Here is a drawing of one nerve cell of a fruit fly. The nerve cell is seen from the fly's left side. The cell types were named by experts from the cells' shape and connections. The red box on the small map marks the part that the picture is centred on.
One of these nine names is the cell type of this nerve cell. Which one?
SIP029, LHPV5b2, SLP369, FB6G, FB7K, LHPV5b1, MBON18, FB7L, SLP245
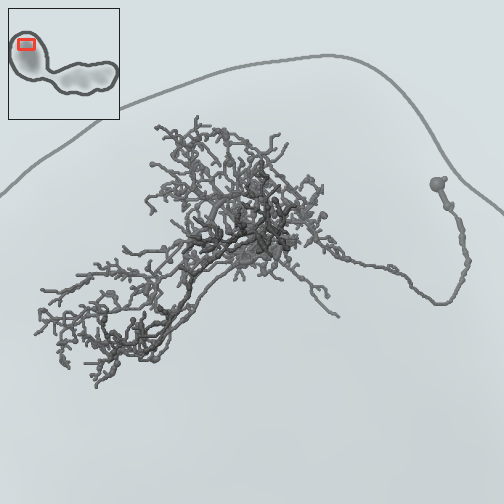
SIP029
